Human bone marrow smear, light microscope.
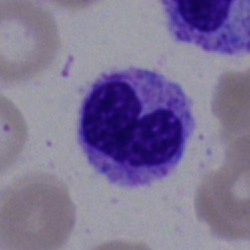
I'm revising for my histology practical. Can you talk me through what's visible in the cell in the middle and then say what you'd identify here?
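Roughly round outline here. The nucleus has a deep notch coming in from the upper side, so it looks like a kidney or a heart. Chromatin is dark purple and coarsely clumped, and there are no nucleoli. This is a band neutrophil.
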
